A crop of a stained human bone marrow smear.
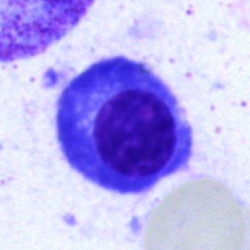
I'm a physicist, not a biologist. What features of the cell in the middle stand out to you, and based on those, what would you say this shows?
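The nucleus has dense, dark purple chromatin arranged in coarse clumps. Around it, the cytoplasm is abundant and stained deep blue. To the left of the nucleus, a paler area of cytoplasm lies against it. No granules are visible in the cytoplasm. It is a plasma cell.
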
